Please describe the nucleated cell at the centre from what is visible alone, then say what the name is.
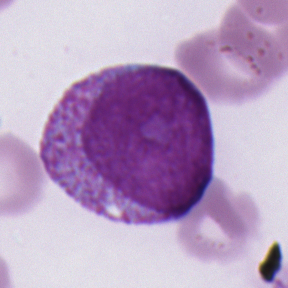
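Start with the outline: it is smooth and roughly round. Now look at the nucleus, which sits off-centre toward the upper right of the cell. The cytoplasm makes a crescent along the left and lower side, and you can see it is speckled with fine purple granules. This cell is a myelocyte.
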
